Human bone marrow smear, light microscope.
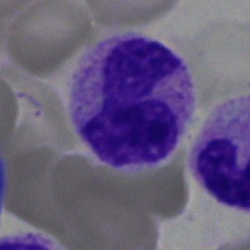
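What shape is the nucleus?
It is deeply indented and folded into a curve.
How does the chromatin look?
Dark purple and coarsely clumped.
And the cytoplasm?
Pale lilac, with fine purple granules scattered through it.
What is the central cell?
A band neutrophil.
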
